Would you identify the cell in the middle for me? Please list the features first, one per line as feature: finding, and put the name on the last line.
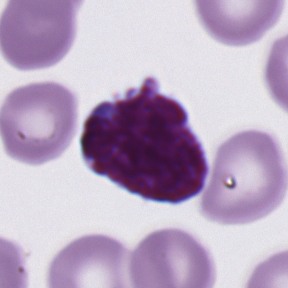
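Outline: rounded, uneven along the upper edge
Surface: small knob-like blebs projecting from the top
Nucleus: fills about 90% of the cell's area
Nucleoli: none seen
Cytoplasm: scant pale bluish rim, clearest at upper left
Name: myeloblast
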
